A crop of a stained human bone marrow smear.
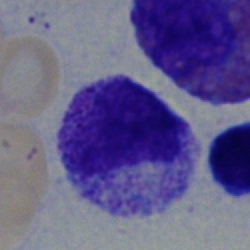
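Myelocyte, and you can see its nucleus is one unlobed mass taking up the upper part of the cell, with most of the cytoplasm lying below. That cytoplasm is a pale lilac-grey, and fine purplish granules are scattered all through it.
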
